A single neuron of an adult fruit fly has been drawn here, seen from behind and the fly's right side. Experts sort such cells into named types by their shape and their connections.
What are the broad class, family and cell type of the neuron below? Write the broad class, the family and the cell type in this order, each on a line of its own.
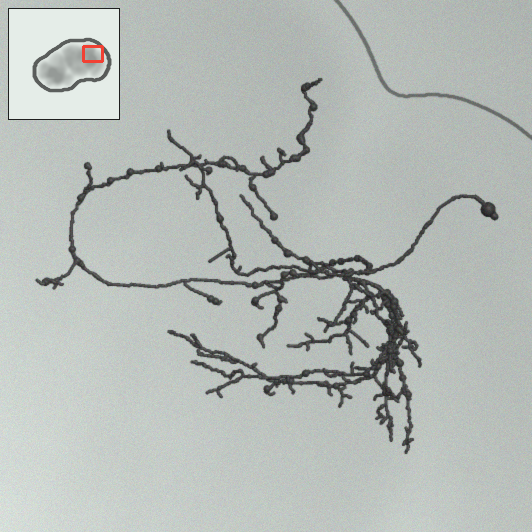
central-brain intrinsic neuron
hemilineage SLPav1_medial
AVLP312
